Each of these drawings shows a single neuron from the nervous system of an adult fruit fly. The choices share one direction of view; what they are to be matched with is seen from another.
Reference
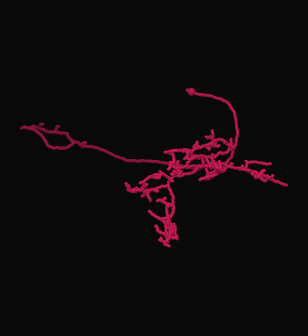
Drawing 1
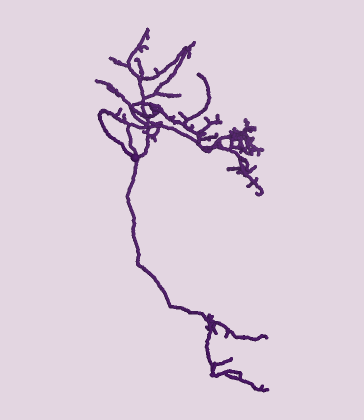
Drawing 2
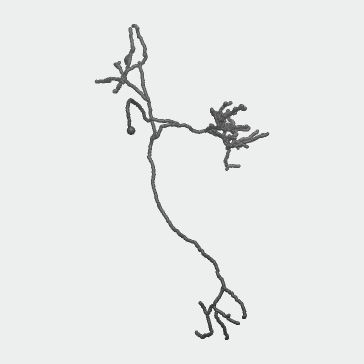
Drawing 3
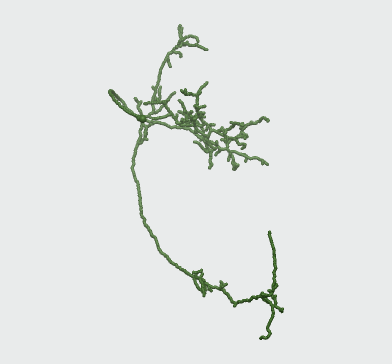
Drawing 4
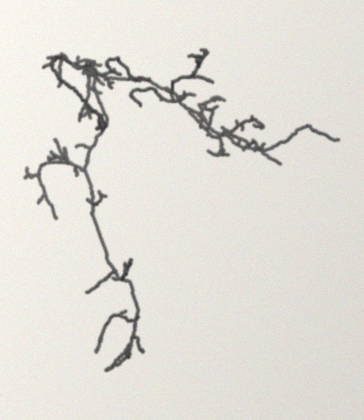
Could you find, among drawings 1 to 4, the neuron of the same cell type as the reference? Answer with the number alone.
1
